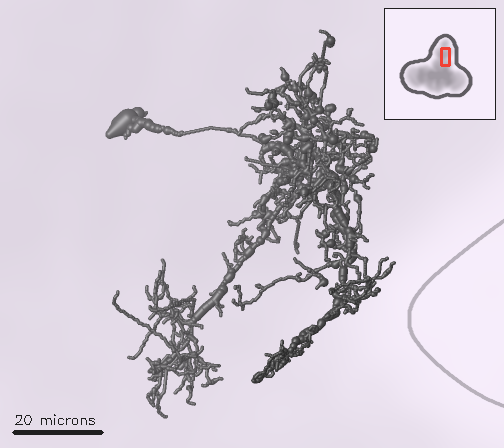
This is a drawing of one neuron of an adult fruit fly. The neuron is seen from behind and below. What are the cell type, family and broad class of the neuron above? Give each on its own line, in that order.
IN17A060
hemilineage 17A
nerve-cord intrinsic neuron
